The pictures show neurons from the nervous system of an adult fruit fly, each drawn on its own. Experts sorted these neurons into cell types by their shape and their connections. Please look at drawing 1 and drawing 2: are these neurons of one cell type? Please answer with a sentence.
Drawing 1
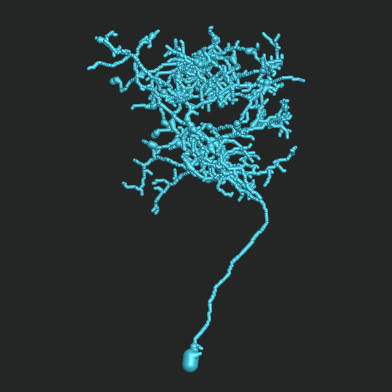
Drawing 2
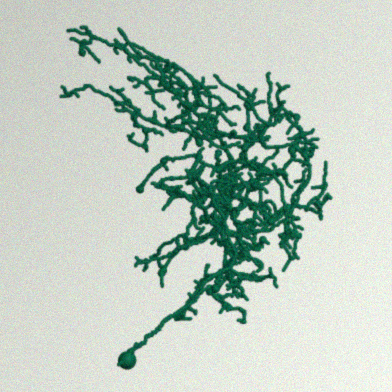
They are of the same cell type.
